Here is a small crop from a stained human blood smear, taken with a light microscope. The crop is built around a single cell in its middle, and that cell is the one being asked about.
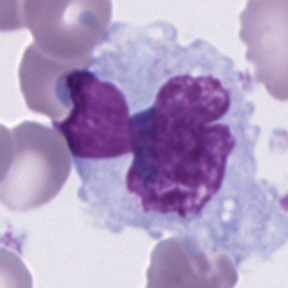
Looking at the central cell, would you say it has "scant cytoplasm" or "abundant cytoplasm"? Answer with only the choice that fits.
Abundant cytoplasm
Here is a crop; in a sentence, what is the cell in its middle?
The middle of this crop is occupied by a monocyte.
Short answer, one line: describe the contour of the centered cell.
The edge of the cell is broken up by ragged stretches or by outward projections.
